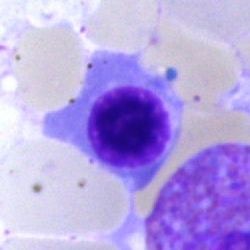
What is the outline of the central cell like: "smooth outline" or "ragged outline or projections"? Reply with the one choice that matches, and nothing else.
Ragged outline or projections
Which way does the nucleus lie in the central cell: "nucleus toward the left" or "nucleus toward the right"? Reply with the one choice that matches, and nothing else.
Nucleus toward the right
